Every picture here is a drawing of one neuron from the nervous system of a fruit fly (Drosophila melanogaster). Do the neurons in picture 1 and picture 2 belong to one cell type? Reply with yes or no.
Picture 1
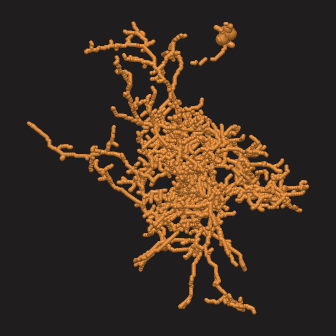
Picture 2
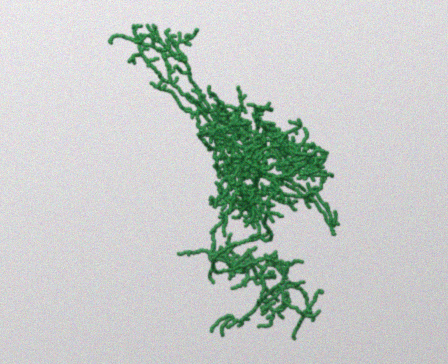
yes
